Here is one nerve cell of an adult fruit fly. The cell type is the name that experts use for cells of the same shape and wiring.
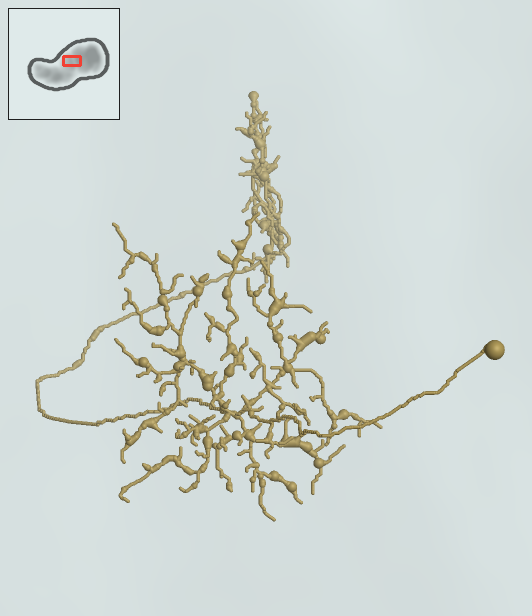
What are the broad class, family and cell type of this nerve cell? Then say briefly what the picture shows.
Its broad class is optic-lobe intrinsic neuron. Its family is Tm. Its cell type is Tm32. Its cell body lies on the right of the picture. Dozens of branch ends can be seen.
